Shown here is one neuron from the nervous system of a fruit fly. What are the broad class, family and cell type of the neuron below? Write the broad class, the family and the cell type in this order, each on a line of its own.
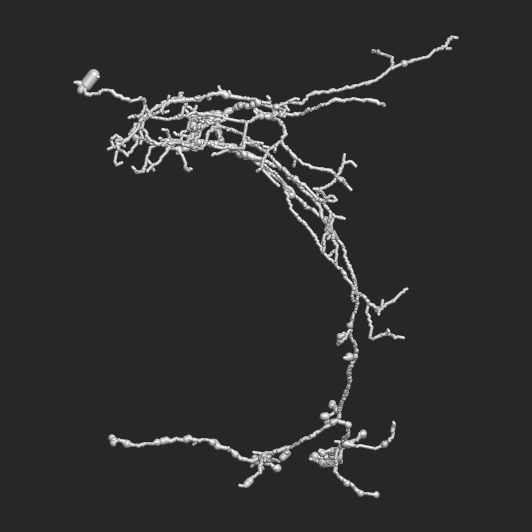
central-brain intrinsic neuron
hemilineage AOTUv3_dorsal
AOTU007_a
